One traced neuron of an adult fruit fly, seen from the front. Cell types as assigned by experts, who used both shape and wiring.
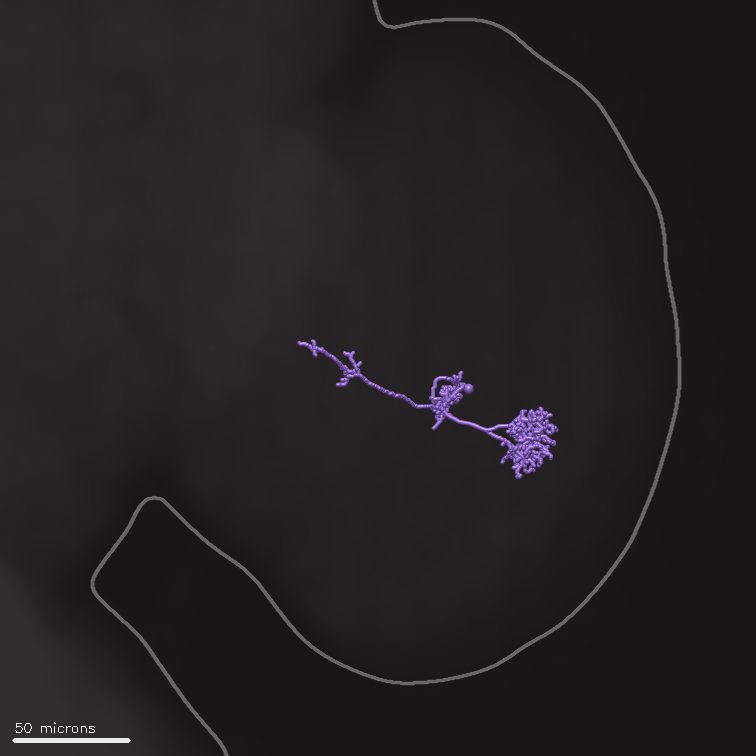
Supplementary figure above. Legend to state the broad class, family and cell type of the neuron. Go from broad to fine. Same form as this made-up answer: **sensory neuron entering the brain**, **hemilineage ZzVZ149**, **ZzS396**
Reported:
**optic-lobe intrinsic neuron**, **Y**, **Y3**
